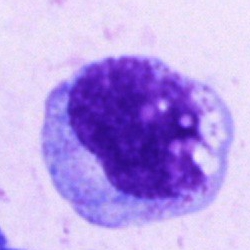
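Monocyte, the central cell of a stained human bone marrow smear. Outline roughly round, its margin slightly uneven and bumpy. Nucleus off-centre, toward the upper right. Widest band of cytoplasm along the left and lower side. Several clear, rounded vacuoles at the right edge, beside the nucleus.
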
